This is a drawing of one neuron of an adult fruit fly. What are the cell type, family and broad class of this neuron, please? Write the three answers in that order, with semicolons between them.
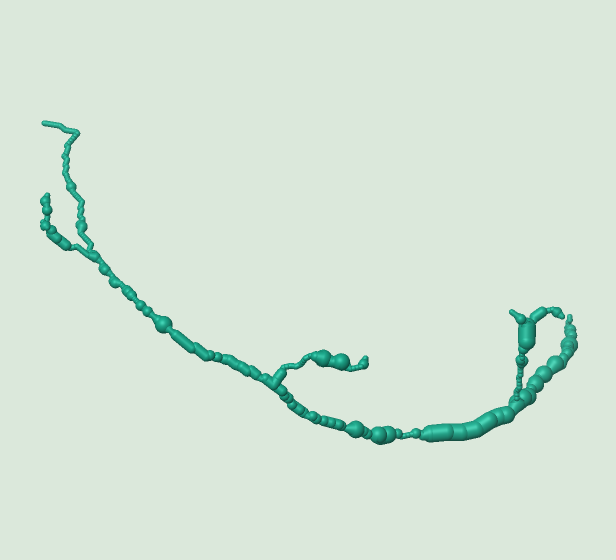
SNta41; class mechanosensory tactile; sensory neuron entering the nerve cord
